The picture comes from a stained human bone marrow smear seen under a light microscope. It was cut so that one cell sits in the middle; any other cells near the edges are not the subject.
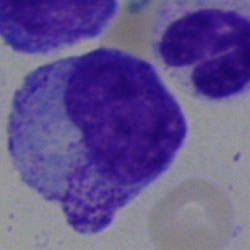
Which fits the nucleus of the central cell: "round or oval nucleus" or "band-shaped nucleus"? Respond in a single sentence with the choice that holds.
The nucleus takes the form of one compact round or oval mass.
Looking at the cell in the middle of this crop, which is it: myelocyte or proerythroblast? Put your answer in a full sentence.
Looking at the middle of the crop, the cell there is a myelocyte.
